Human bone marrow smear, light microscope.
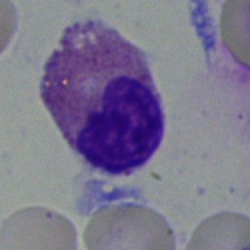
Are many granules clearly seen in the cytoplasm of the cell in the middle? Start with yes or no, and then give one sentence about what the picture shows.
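Yes. Fine purple granules are scattered through the cytoplasm.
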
